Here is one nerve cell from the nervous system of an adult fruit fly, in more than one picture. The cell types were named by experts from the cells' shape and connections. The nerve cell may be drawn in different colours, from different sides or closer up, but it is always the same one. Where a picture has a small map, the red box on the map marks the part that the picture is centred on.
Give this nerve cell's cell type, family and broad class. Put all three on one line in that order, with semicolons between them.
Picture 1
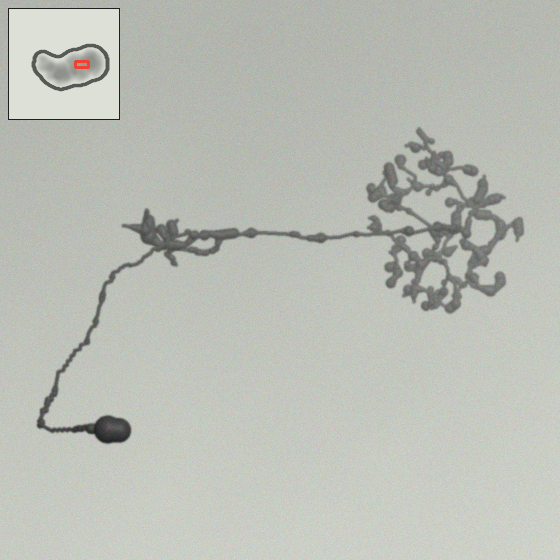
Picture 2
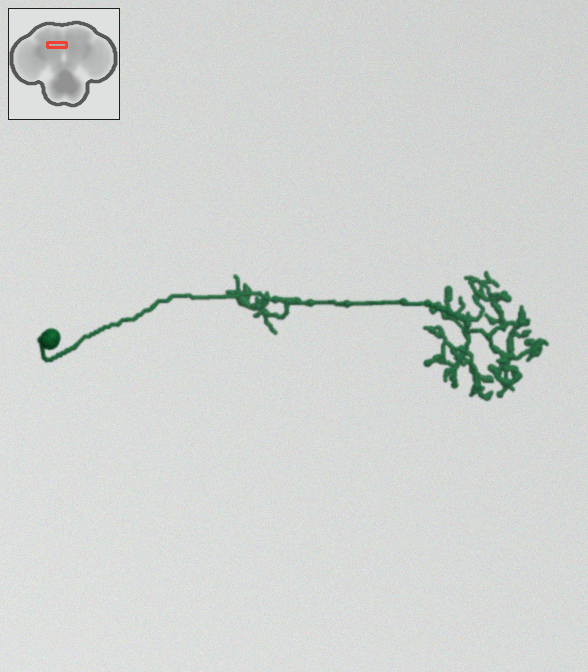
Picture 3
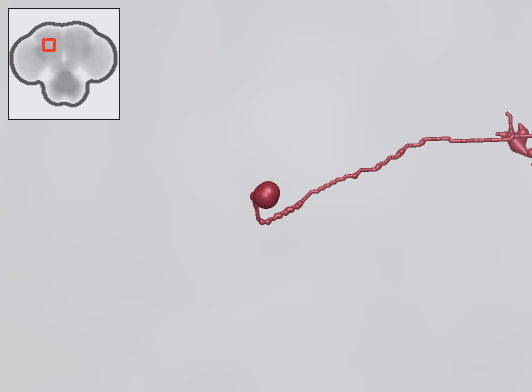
ER3p_a; hemilineage EBa1; central-brain intrinsic neuron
